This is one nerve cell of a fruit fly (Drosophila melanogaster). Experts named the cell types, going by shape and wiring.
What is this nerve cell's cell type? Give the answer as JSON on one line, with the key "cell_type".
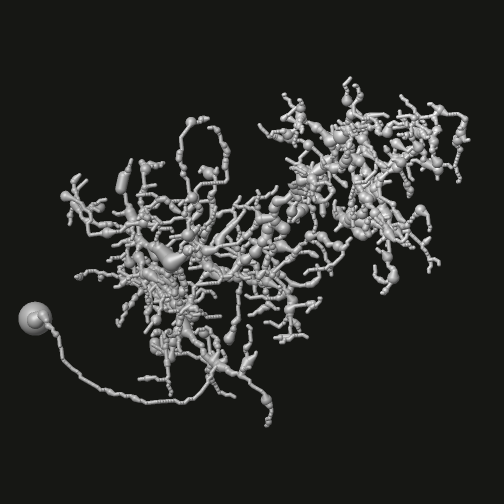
{"cell_type": "GNG075"}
